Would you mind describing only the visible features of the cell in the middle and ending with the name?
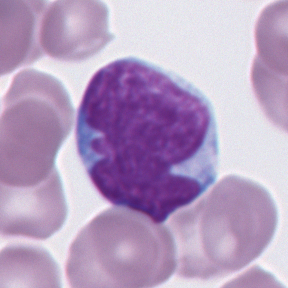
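Look first at the edge: it is smooth and roughly rounded, with no projections from the surface. Now trace around the nucleus, and you will find a notch on its left side and a deeper cleft on its lower right side. In the cytoplasm there are no granules and no vacuoles to be seen. What you have here is a myeloblast.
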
